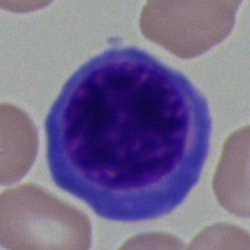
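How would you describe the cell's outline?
Roughly round, with a few flattened, slightly angular sides.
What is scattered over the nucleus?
Small reddish-purple specks.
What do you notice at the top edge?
A small pale knob projecting outward.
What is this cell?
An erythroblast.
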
